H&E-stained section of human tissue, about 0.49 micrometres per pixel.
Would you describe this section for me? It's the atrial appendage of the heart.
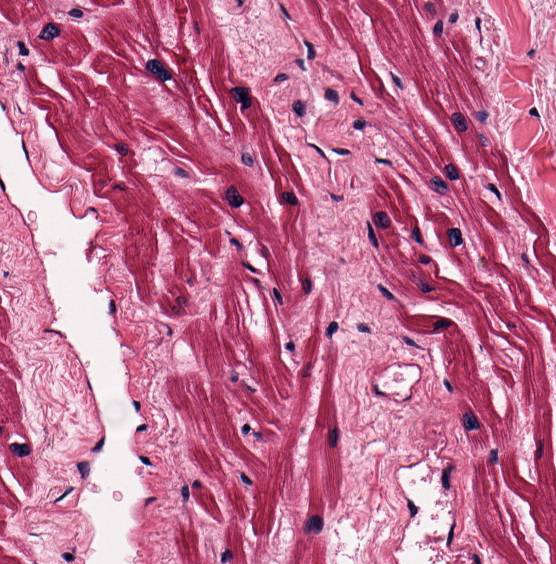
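Oval, dark purple nuclei occupy central positions within the muscle fibres. The spaces between the muscle bundles are filled by pale pink, loose, wispy connective tissue, in which a small vessel with an open, round lumen lies right of centre. No fat cells are present in the field.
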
